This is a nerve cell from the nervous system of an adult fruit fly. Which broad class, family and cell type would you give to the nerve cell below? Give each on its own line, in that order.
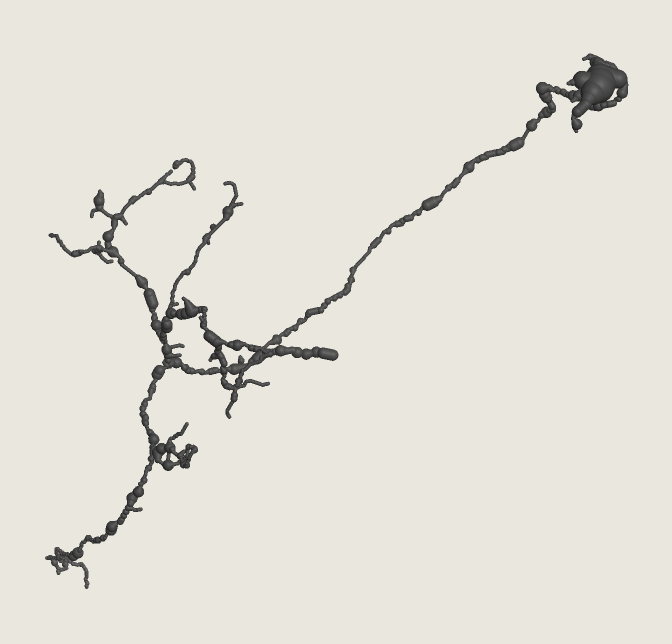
central-brain intrinsic neuron
hemilineage MX3
GNG493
